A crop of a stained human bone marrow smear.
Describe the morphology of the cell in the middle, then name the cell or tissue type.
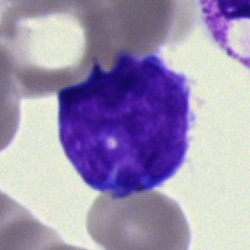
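An irregular, somewhat angular outline bounds the cell, rather than a smooth round one. A dark nucleus fills nearly the entire cell, leaving almost no visible cytoplasm. No distinct nucleoli can be seen within the nucleus. Small, fine purplish fragments lie along the right edge of the cell. Designation: blast.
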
